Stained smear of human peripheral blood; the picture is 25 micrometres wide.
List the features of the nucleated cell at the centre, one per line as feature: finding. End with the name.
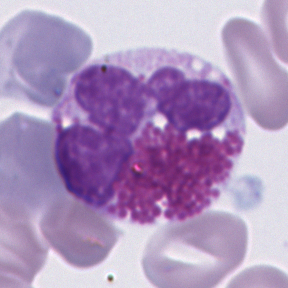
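Lobes: along the upper and left parts of the cell
Nucleoli: none visible in the lobes
Granules: crowded most densely in the lower right
Size: each granule large enough to make out singly
Name: eosinophil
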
